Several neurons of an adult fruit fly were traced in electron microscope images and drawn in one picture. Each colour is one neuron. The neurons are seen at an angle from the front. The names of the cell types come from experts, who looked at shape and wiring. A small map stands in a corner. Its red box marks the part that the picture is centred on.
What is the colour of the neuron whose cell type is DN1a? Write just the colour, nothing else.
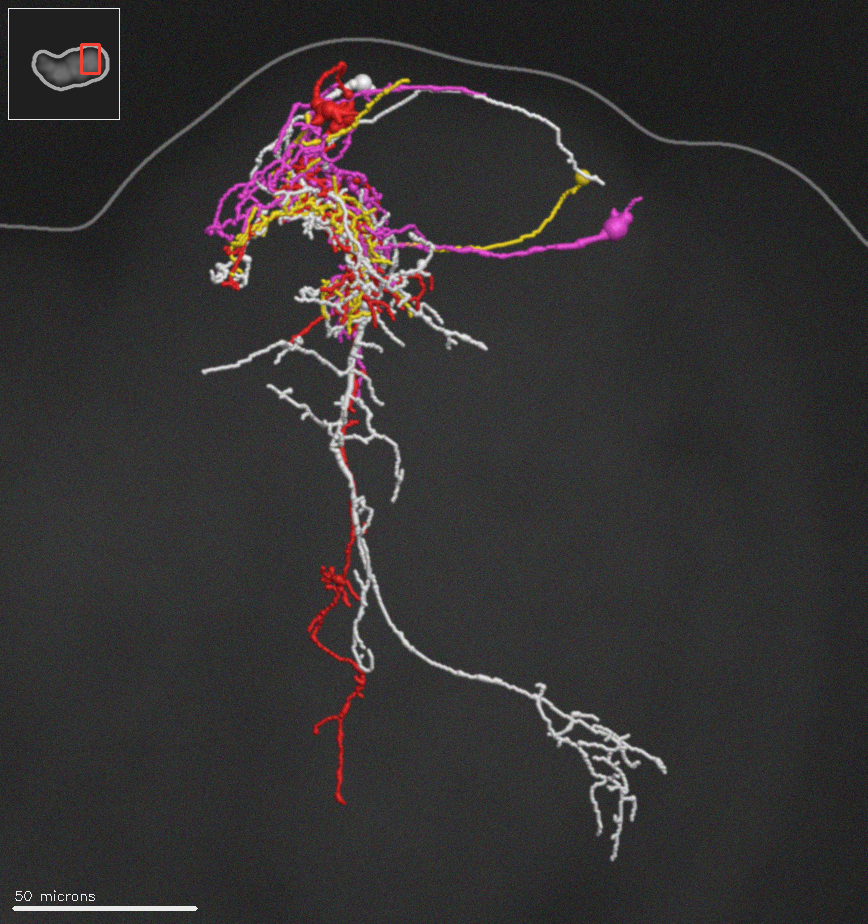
red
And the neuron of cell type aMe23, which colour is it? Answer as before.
white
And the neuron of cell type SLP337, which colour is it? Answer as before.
yellow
